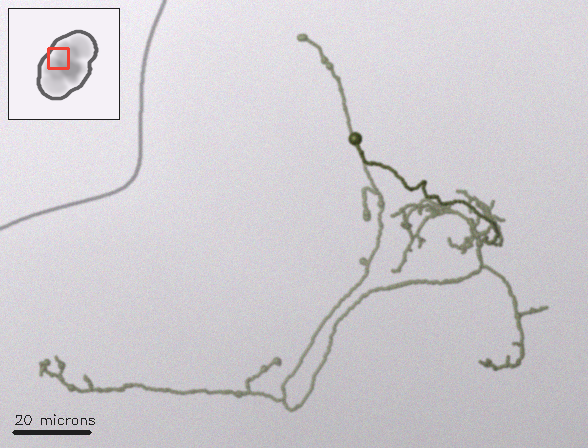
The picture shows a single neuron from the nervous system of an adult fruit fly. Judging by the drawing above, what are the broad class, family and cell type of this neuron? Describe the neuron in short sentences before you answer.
From left to right in the picture it spans about 130 microns. In this view it is wider than it is tall. It is a central-brain intrinsic neuron. The name of its family is class CX. It is of cell type FS3_b.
